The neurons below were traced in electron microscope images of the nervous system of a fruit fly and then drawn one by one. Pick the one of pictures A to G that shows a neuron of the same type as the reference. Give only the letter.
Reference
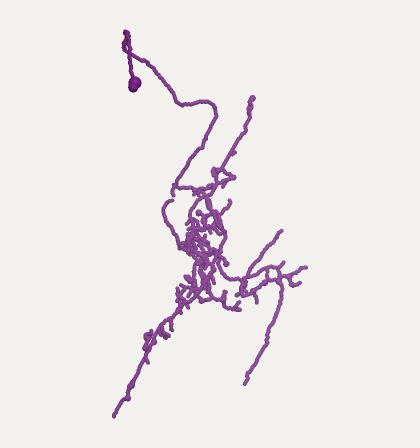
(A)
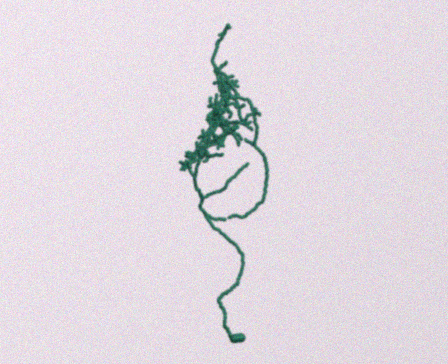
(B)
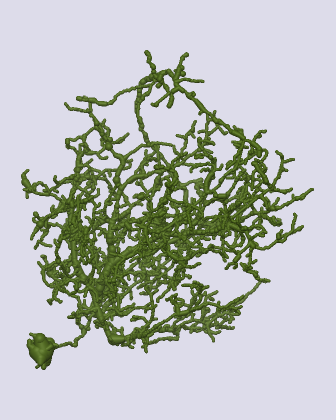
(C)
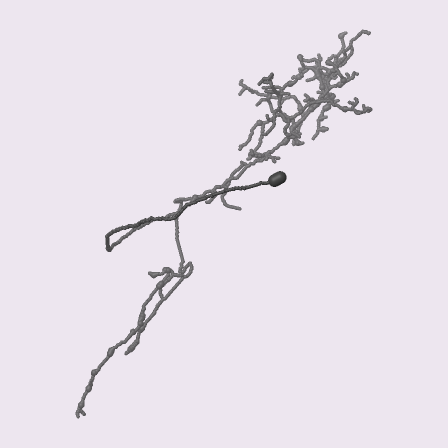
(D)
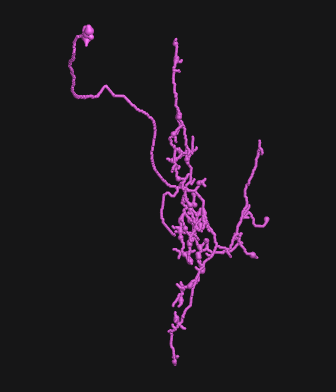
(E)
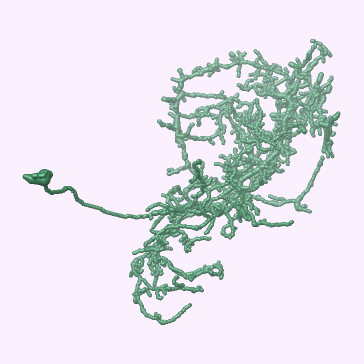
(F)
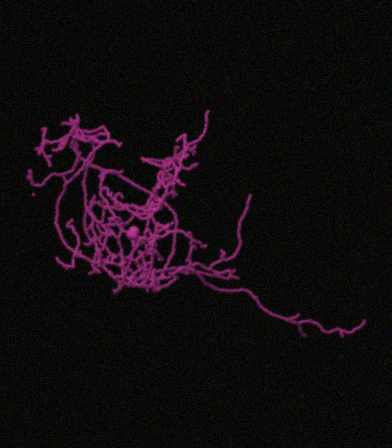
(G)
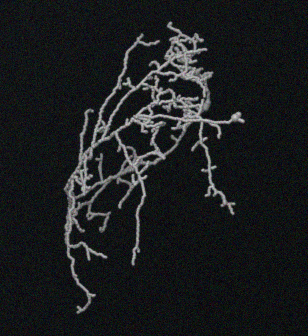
D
